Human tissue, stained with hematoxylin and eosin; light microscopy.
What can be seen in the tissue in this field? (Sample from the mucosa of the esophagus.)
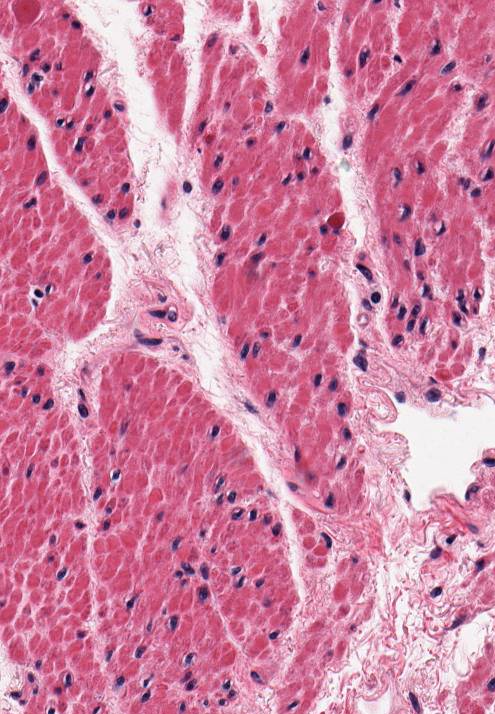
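Large bundles of pink muscle fill the field, separated by pale connective tissue septa. Scattered singly through the bundles are small, dark blue-purple muscle nuclei, oval to elongated in shape. Neither epithelium nor fat cells are present anywhere in the field.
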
